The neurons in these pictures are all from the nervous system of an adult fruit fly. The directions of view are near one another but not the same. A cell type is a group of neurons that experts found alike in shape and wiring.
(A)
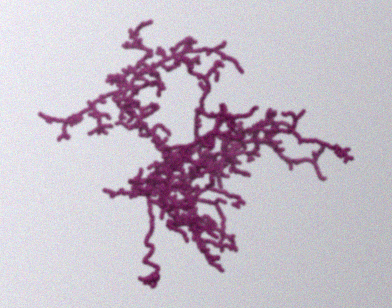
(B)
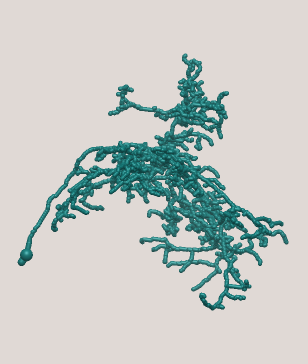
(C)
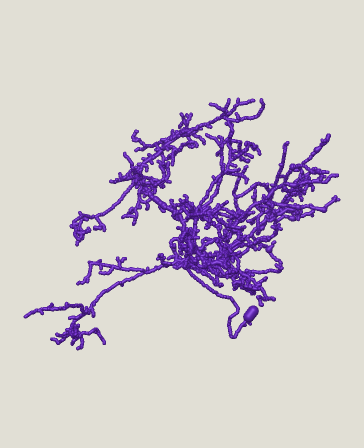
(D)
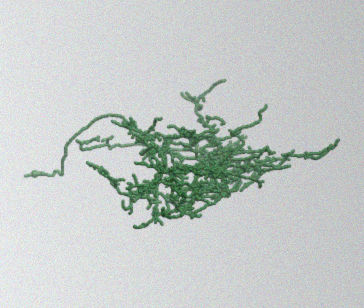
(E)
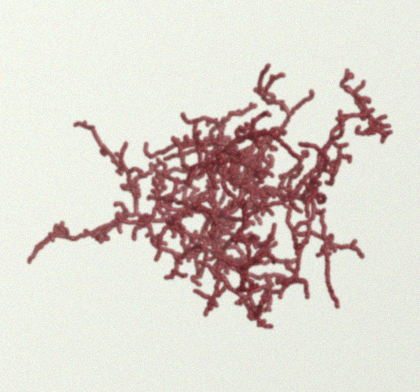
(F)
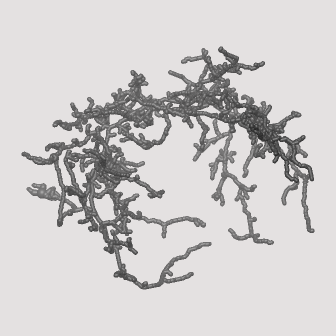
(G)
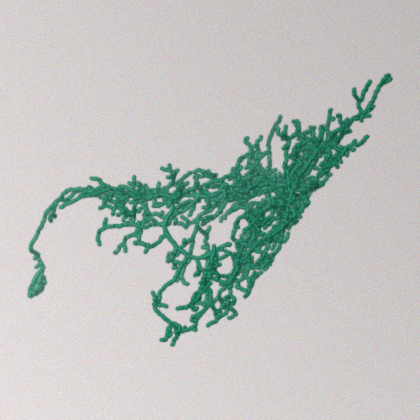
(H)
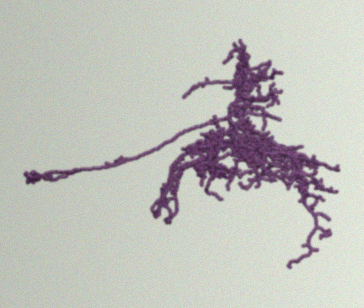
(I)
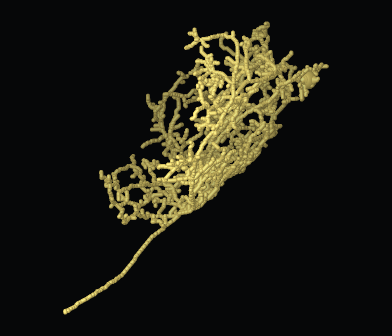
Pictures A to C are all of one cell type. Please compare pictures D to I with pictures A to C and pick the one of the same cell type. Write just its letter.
H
